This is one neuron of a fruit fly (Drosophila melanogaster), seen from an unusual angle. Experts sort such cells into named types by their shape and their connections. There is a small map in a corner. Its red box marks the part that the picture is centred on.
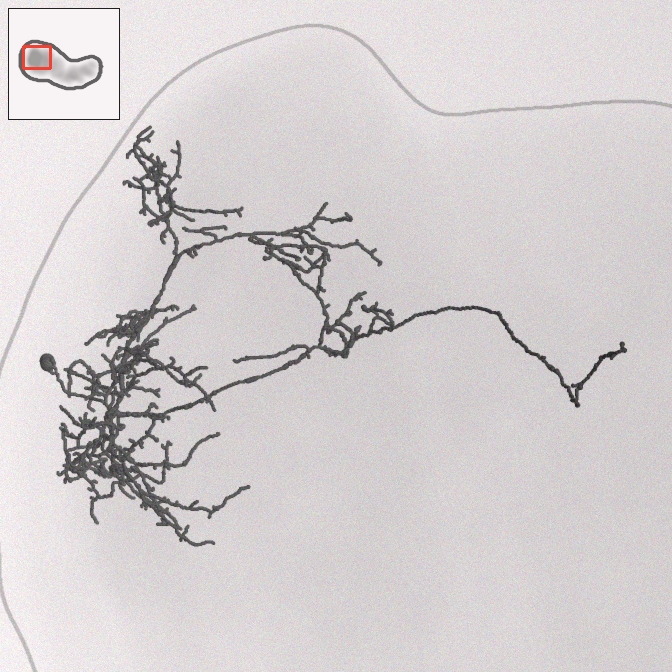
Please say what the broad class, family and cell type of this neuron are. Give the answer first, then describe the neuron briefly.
Its broad class is central-brain intrinsic neuron. Its family is hemilineage VLPl2_medial. The cell type is CB1672. Dozens of branch ends can be seen. In this view it is wider than it is tall.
